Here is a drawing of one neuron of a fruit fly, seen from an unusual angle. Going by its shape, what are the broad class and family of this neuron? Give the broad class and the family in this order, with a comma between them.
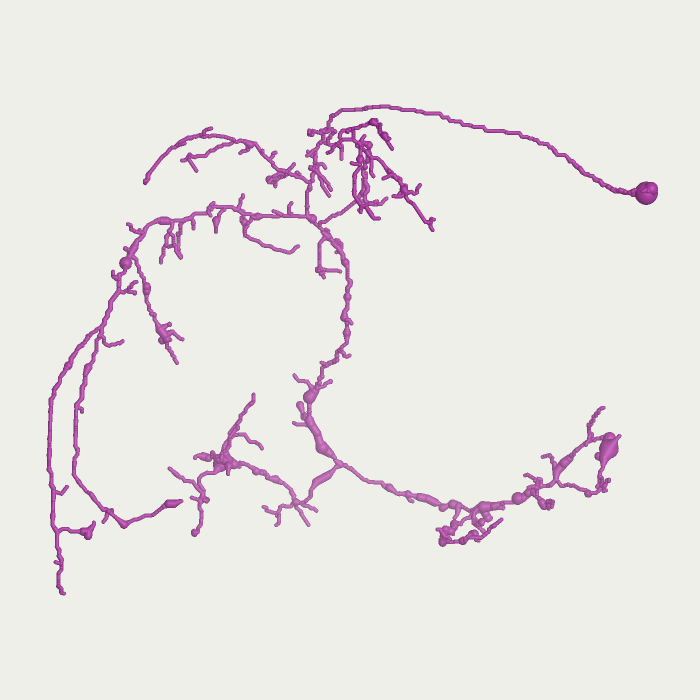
nerve-cord intrinsic neuron, hemilineage 19A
